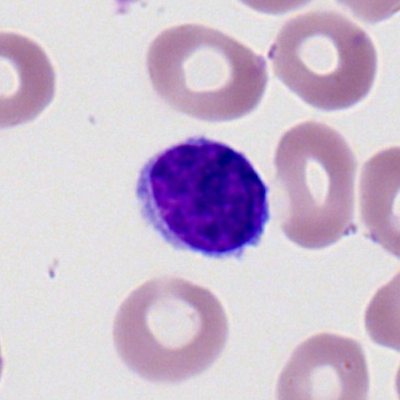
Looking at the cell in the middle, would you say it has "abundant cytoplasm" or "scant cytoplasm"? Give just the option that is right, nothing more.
Scant cytoplasm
